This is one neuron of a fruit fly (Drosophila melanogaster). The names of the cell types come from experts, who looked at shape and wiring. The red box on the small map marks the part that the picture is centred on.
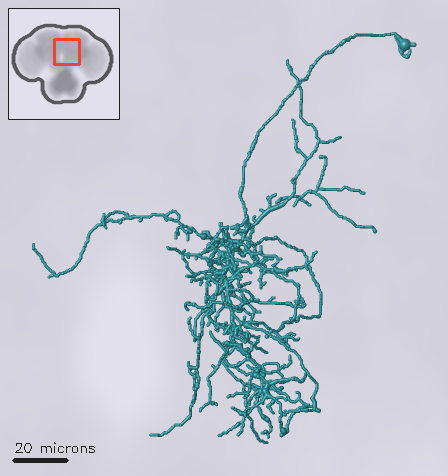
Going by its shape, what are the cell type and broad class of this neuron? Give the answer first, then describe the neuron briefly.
The cell type is PS027. This is a central-brain intrinsic neuron. Its cell body lies at the upper right of the picture. By the scale bar it is about 160 microns tall in this view. The picture shows dozens of branch ends.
